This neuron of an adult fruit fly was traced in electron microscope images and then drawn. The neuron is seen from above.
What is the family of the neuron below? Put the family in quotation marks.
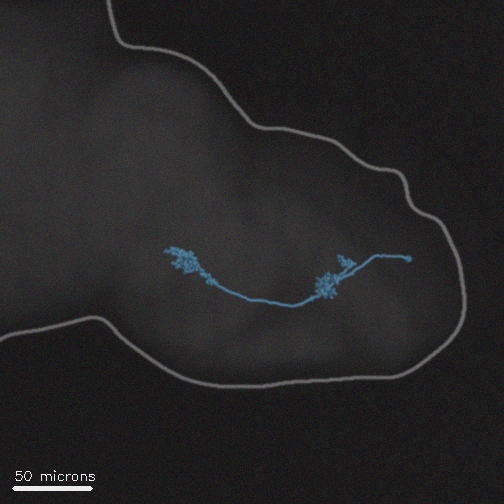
"Tm"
